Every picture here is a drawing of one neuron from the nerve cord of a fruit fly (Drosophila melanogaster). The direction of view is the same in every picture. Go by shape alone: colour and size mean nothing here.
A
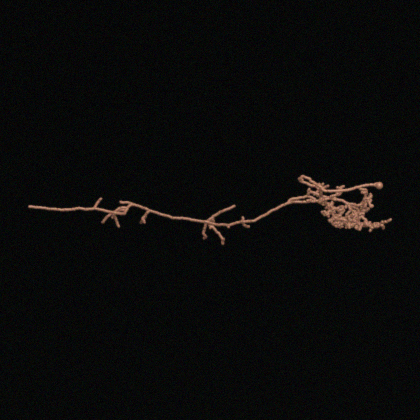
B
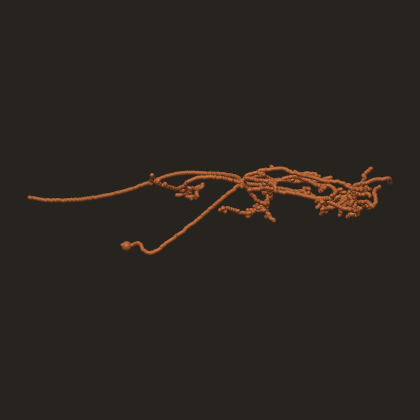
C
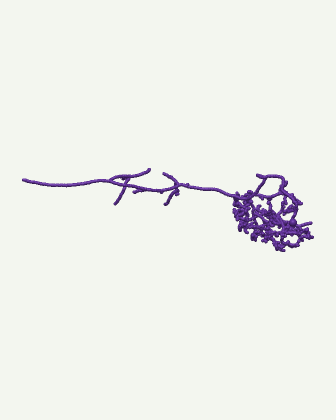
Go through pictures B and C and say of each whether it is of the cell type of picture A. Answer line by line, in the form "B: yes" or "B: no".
B: no
C: yes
